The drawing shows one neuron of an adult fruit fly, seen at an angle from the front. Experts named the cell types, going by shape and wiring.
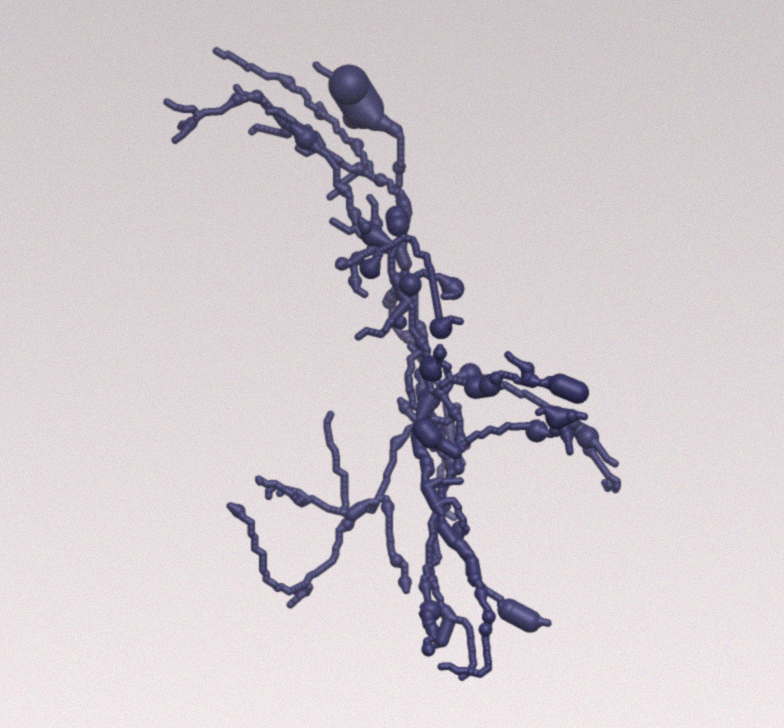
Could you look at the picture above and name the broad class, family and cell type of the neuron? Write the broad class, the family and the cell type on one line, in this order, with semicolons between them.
central-brain intrinsic neuron; hemilineage SLPpm2; CB4133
